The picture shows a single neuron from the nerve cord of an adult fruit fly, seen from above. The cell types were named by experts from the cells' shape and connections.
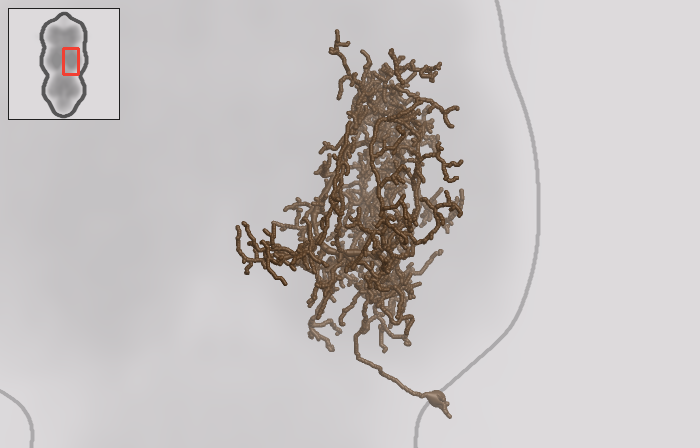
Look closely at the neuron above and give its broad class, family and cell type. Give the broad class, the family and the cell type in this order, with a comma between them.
nerve-cord intrinsic neuron, hemilineage 20A.22A, IN20A.22A002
